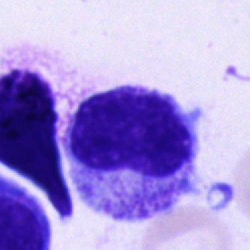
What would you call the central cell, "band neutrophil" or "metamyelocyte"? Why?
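The answer is metamyelocyte, not band neutrophil. The cell has a roughly round outline, and no distinct nucleoli are visible in its nucleus. A moderate rim of pale lilac cytoplasm lies mostly below the nucleus. A small blunt bleb projects from the upper right edge of the cell.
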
